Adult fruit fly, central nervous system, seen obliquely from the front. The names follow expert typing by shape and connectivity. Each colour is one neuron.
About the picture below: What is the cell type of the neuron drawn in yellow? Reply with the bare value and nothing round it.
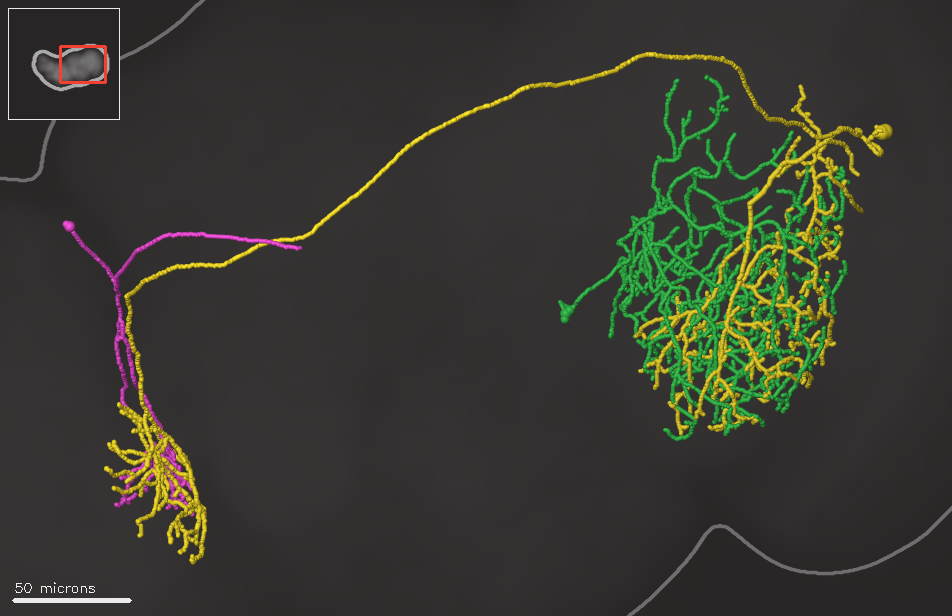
LT54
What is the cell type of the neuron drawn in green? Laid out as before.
Li36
